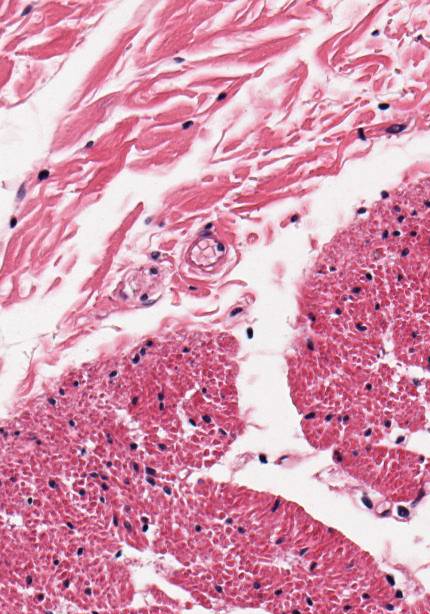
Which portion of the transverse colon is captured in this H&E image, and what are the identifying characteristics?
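Smooth muscle, I'd say. Up top the fibres run lengthwise, their elongated nuclei lying singly along the strands; lower down and on the right the bundles are cut across.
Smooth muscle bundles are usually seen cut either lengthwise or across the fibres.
In those cross-cut bundles, many small pink polygonal profiles are packed closely, and the small dark round nuclei sit in only a minority of them.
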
